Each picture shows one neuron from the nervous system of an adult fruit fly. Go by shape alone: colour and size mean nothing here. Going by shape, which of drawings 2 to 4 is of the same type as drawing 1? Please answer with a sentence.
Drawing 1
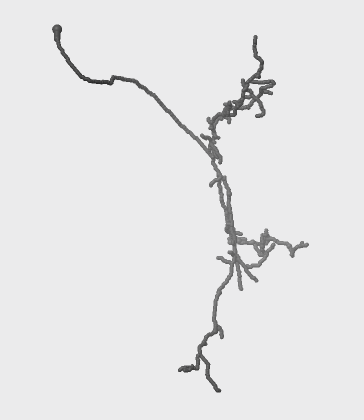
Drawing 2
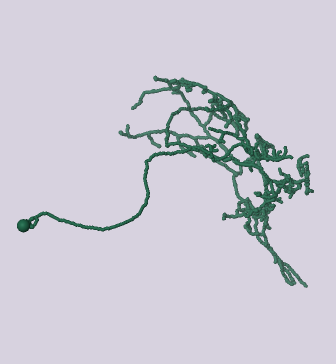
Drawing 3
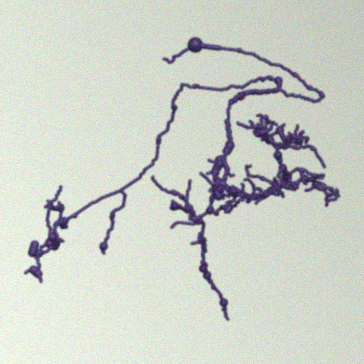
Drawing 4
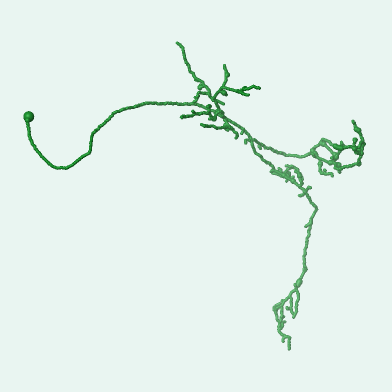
The neuron in drawing 4 is of the same cell type.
